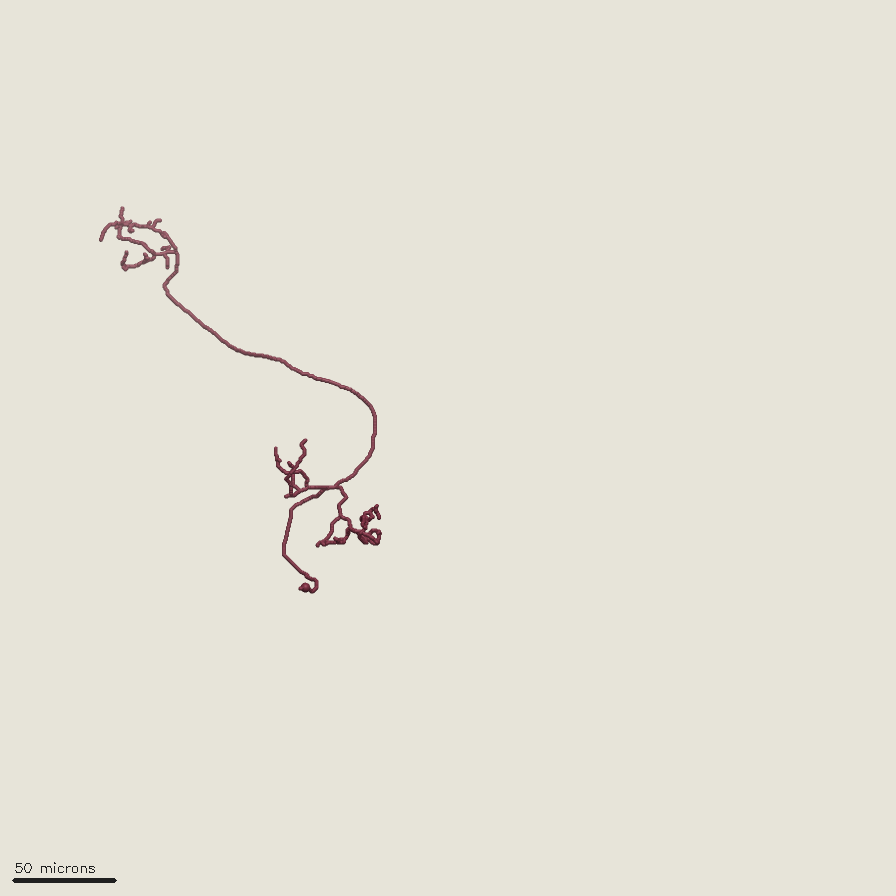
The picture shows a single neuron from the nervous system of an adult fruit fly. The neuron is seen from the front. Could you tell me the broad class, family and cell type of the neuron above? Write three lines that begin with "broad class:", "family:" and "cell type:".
broad class: central-brain intrinsic neuron
family: hemilineage ALv1
cell type: CB2711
